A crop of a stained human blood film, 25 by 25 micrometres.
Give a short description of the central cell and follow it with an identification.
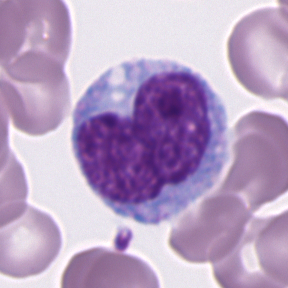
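This roughly round cell measures about 14 micrometres across. Its nucleus occupies about 60% of the cell's area, and the chromatin within it is lacy rather than coarsely clumped. The cytoplasm is pale greyish-blue, forming its widest band at the upper left of the nucleus. The cell is a monocyte.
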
